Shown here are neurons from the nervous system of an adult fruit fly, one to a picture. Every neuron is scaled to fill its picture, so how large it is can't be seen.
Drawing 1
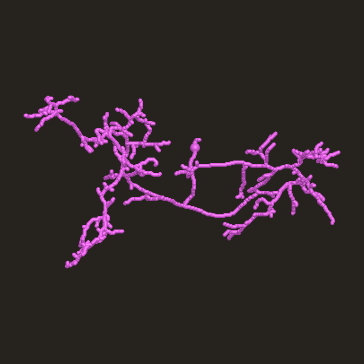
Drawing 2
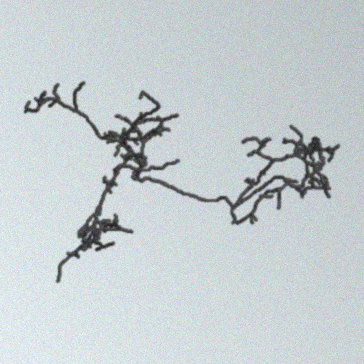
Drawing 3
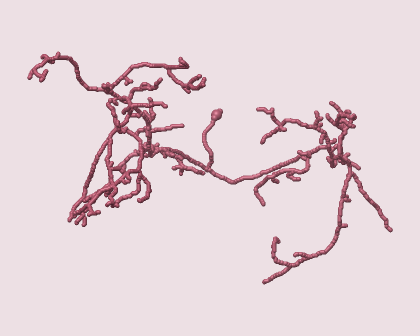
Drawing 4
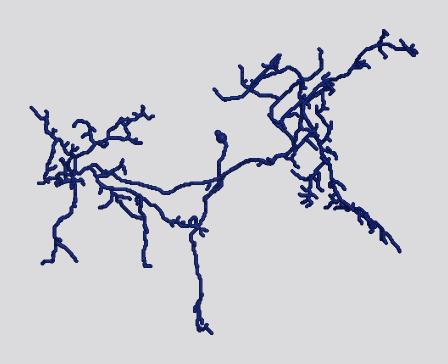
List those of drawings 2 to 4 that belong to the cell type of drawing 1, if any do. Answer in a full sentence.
Drawing 2, drawing 3 and drawing 4 are of the same cell type.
